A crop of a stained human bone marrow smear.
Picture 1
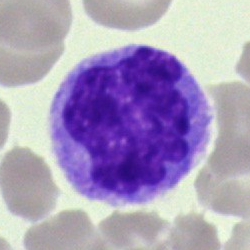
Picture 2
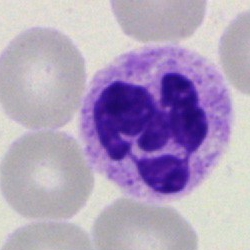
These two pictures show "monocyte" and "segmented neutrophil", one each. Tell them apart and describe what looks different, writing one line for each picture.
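Picture 1 is a monocyte. The nucleus fills most of the cell, leaving a rim of cytoplasm that is widest at the lower left.
Picture 2 is a segmented neutrophil. The cytoplasm is abundant and pale lilac-pink.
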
